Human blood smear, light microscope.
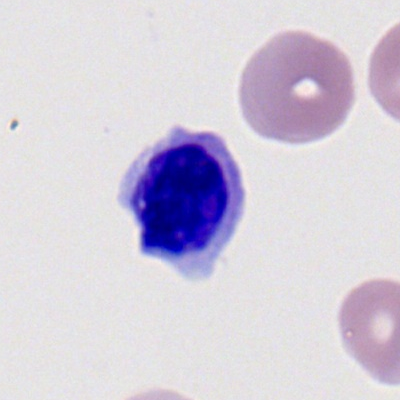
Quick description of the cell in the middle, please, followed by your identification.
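The nucleus occupies most of the cell and leaves only a modest rim of cytoplasm. Its chromatin is deep purple and dense. Neither distinct granules nor vacuoles are present in the cytoplasm. The cell is an erythroblast.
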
